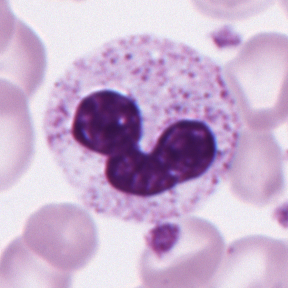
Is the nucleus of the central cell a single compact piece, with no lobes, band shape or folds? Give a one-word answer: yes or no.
No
